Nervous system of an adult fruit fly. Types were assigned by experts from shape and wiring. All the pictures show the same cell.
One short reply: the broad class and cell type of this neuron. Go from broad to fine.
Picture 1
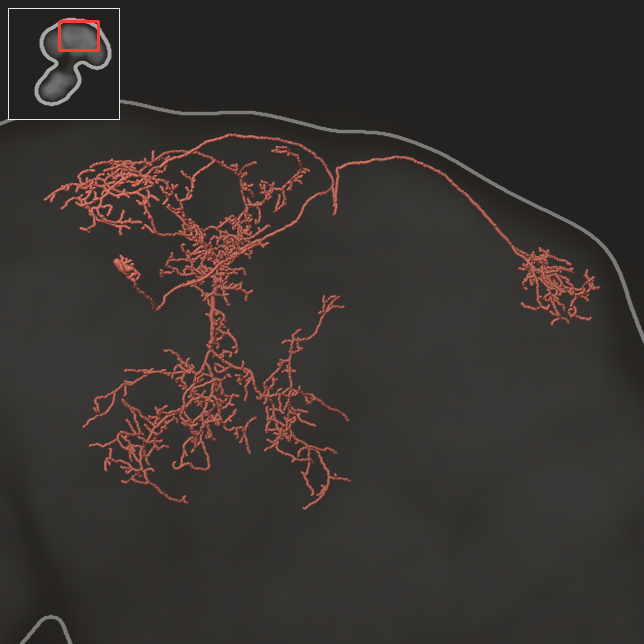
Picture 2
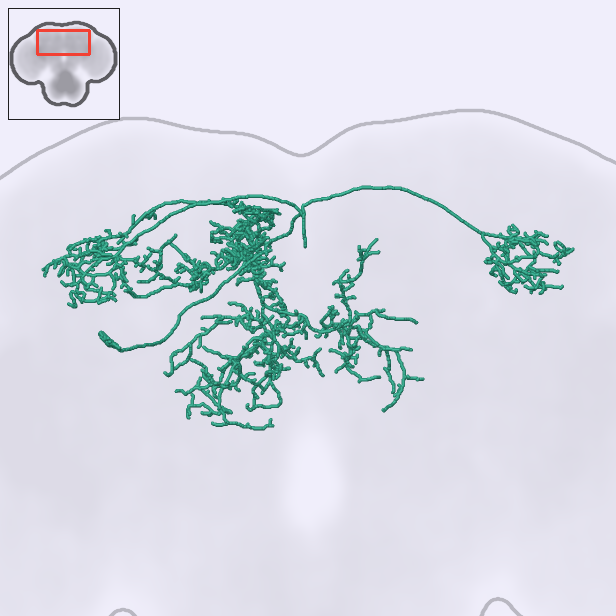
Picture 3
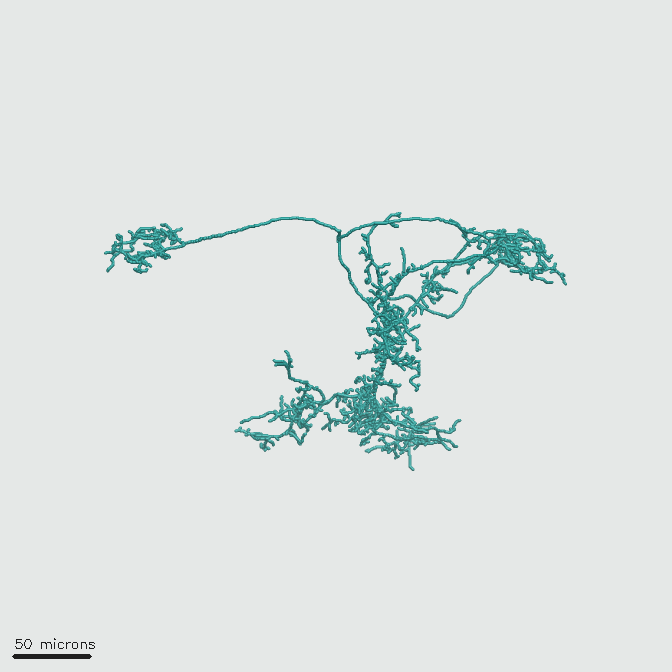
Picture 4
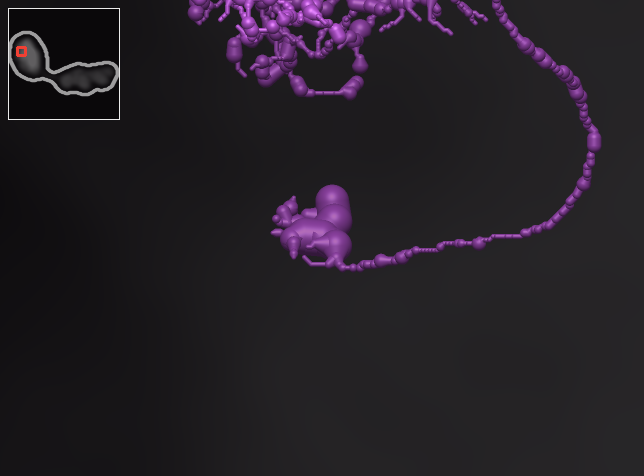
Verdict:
central-brain intrinsic neuron; AOTU035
